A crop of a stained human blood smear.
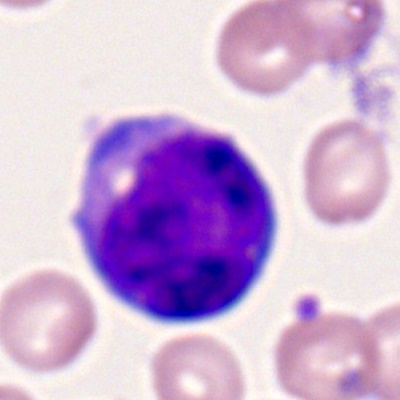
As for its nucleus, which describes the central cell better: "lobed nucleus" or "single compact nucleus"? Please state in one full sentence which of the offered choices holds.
What its nucleus forms is one compact round, oval or kidney-shaped mass.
